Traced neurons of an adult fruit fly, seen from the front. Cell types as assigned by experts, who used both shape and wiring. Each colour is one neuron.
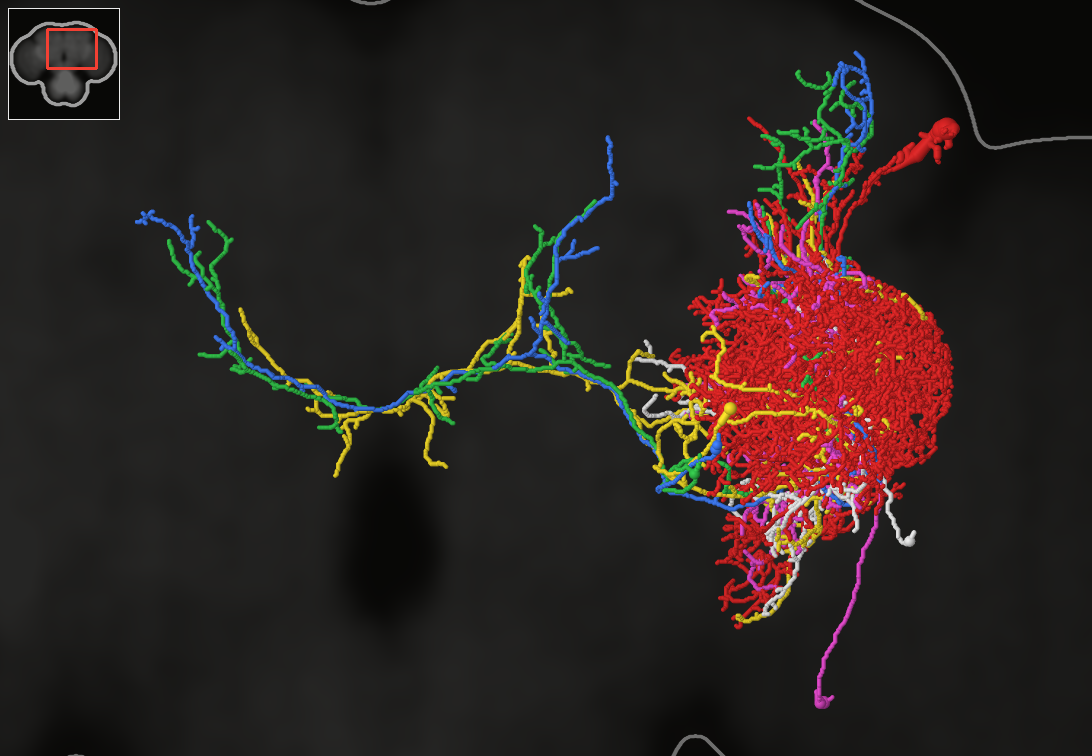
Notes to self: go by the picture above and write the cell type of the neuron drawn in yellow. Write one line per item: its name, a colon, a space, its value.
cell type: AVLP096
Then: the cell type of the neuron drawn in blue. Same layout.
cell type: AVLP255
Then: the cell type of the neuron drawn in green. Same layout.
cell type: AVLP256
